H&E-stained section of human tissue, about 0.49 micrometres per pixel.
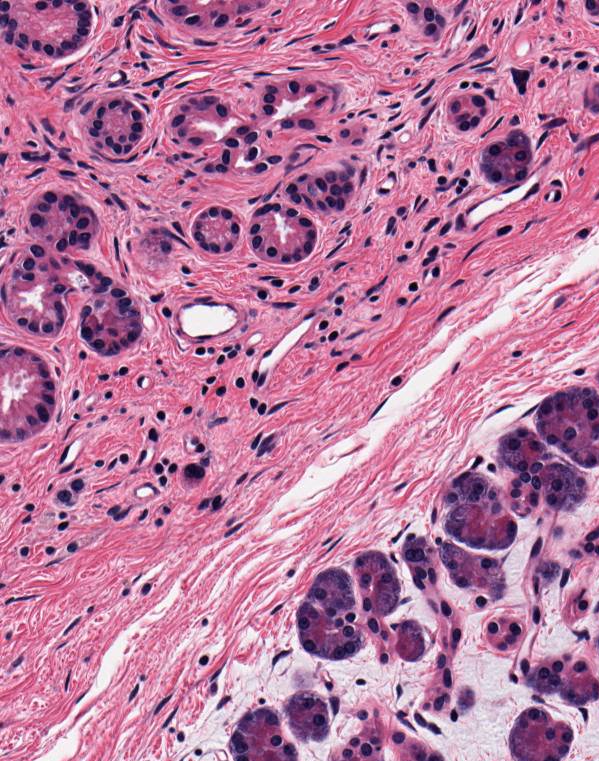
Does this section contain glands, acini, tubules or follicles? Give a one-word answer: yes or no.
Yes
